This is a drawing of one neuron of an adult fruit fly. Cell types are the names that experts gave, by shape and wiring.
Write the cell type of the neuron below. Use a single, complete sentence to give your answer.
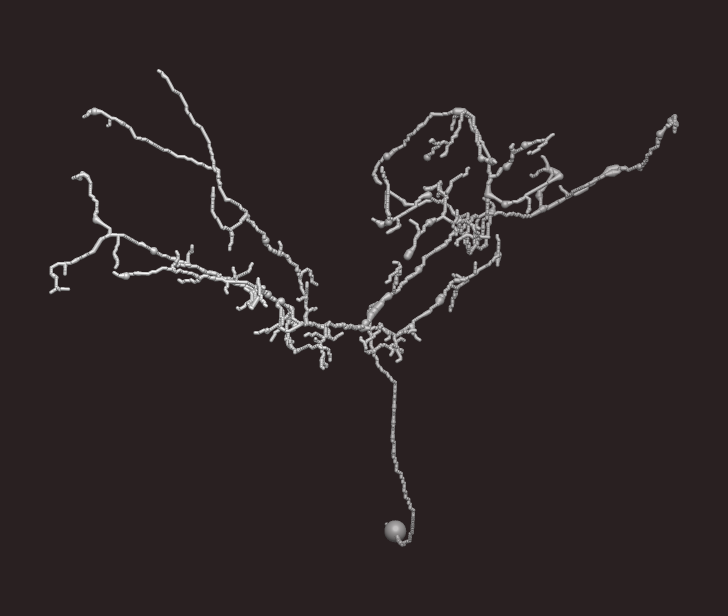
As its cell type, this neuron has LAL056.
